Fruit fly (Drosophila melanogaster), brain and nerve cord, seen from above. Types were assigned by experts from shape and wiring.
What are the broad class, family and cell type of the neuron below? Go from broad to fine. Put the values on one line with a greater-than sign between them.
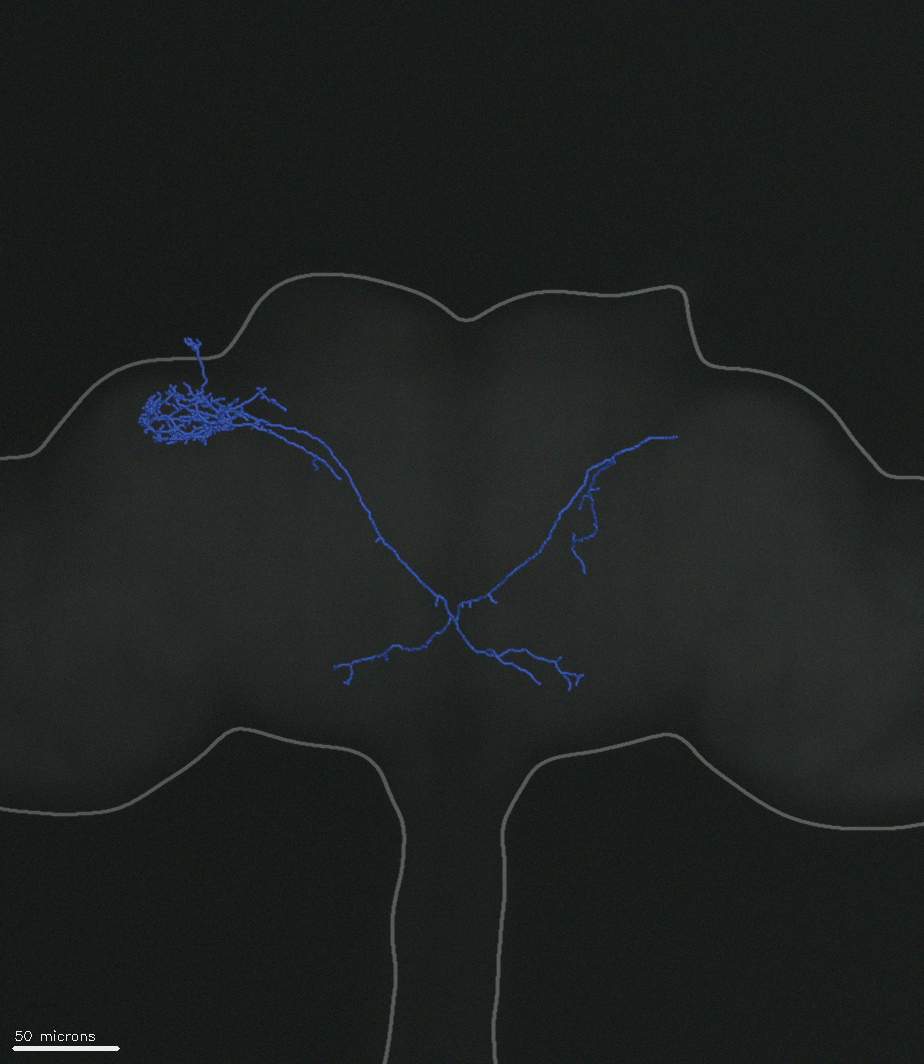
central-brain intrinsic neuron > hemilineage AOTUv3_dorsal > AOTU007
